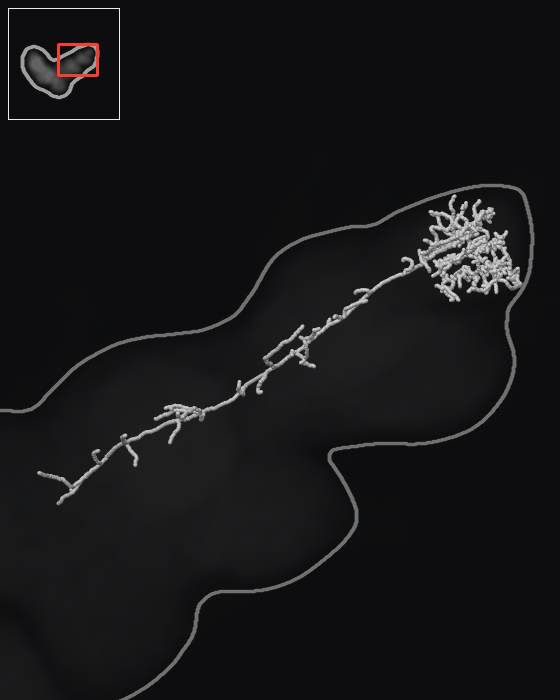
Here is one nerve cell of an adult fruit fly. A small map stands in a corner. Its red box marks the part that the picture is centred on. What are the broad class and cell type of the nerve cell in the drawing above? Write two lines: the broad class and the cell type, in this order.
nerve-cord intrinsic neuron
INXXX241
